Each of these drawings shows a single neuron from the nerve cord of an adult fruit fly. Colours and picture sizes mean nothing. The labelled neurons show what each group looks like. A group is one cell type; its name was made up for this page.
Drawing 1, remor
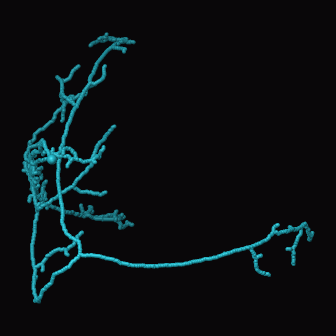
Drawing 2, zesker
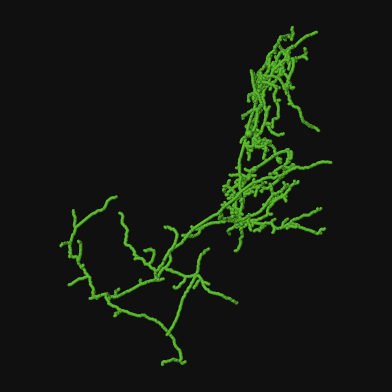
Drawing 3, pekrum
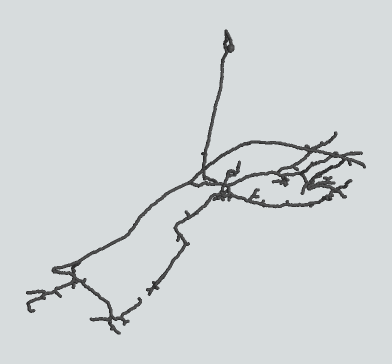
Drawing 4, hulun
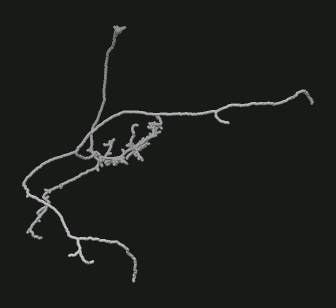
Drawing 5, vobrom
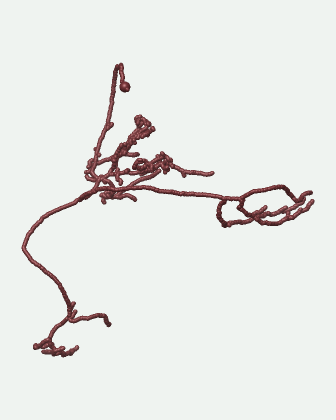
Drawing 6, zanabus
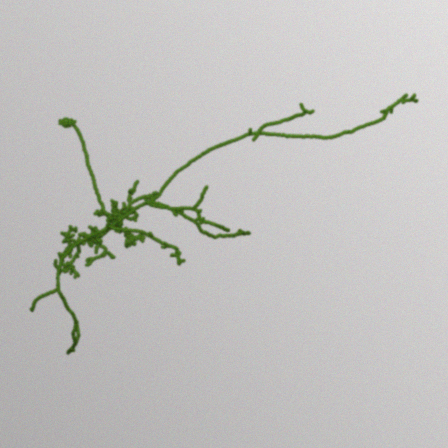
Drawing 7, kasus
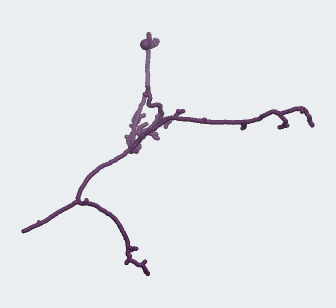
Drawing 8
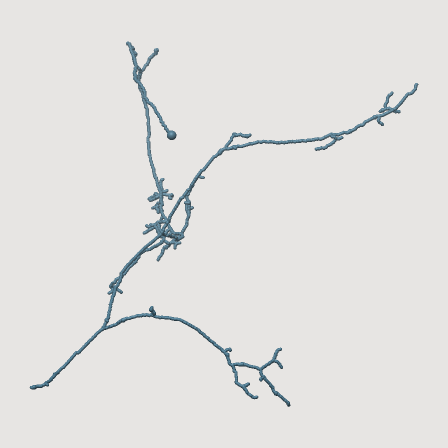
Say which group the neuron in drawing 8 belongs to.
kasus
